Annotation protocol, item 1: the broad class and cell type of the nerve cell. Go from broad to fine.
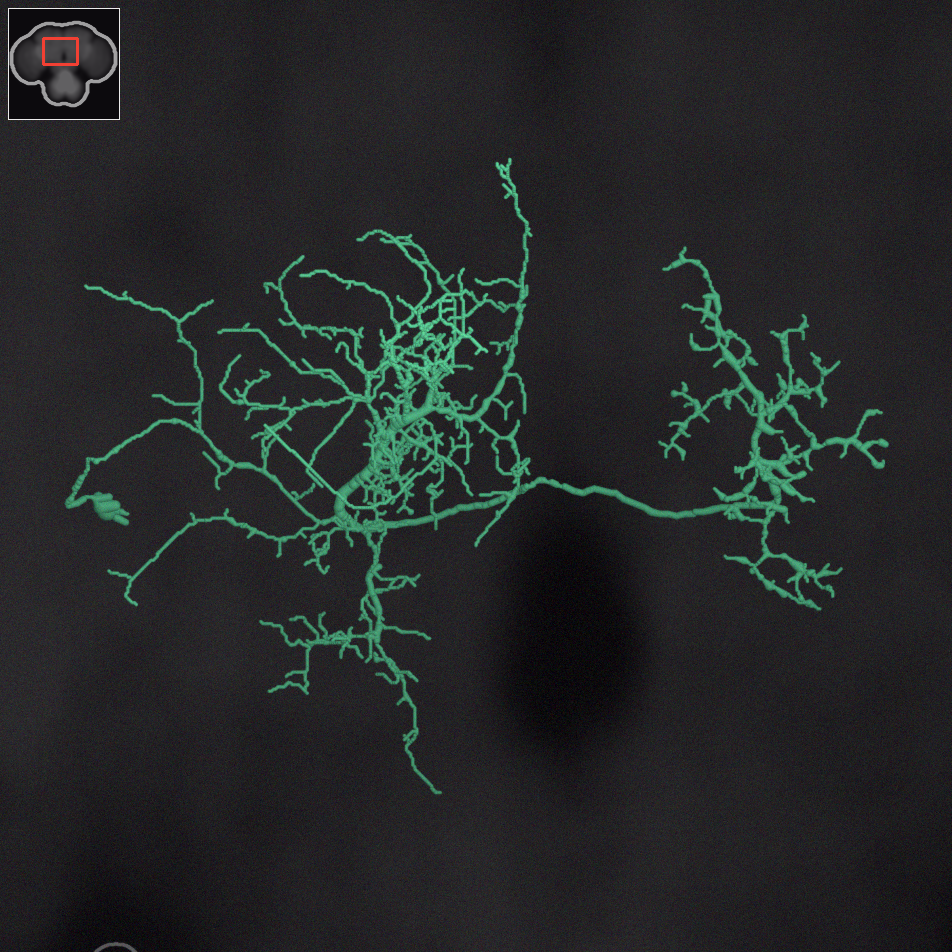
central-brain intrinsic neuron; PS172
